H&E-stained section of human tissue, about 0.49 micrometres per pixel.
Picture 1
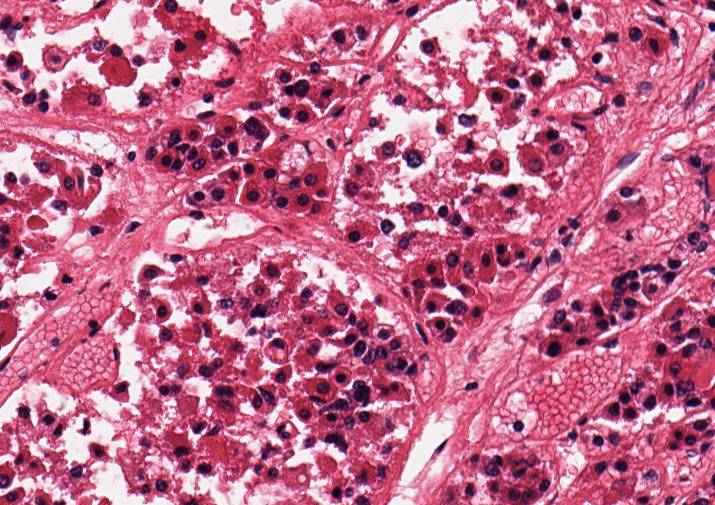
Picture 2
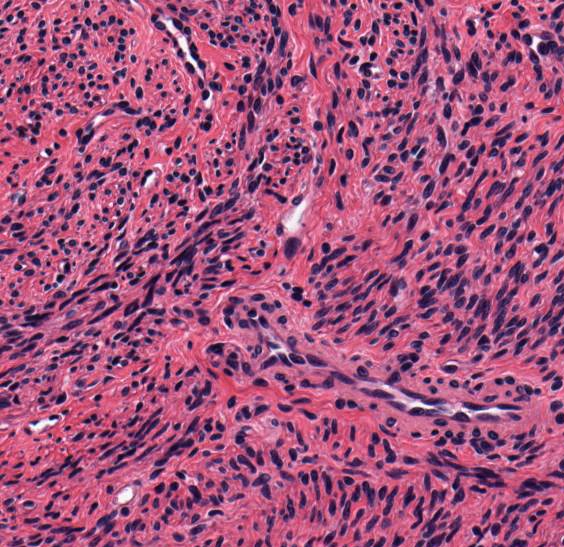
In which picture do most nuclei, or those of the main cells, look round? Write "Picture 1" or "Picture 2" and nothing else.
Picture 1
